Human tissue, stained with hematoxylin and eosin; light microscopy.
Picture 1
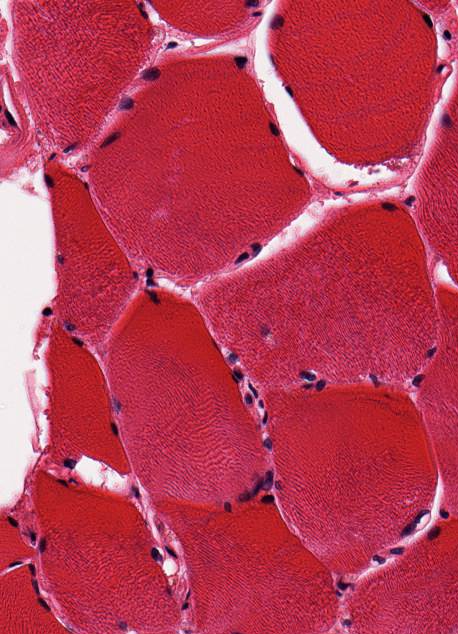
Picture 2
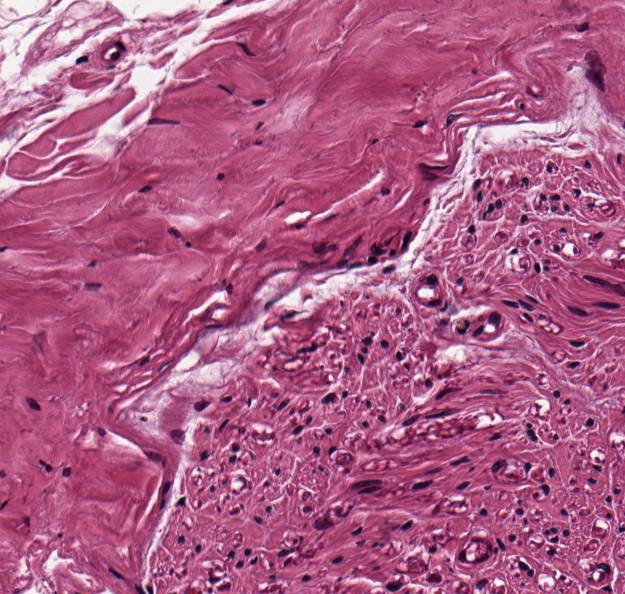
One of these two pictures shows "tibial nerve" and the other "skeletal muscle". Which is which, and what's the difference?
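Picture 1 is skeletal muscle; picture 2 is tibial nerve. Picture 1: closely packed muscle fibres cut across, large polygonal profiles, filling the field.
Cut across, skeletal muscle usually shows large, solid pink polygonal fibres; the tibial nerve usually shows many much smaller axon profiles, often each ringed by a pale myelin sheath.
Nuclei dark, flattened oval, at fibre edges along borders. Cytoplasm strong deep red, finely stippled wavy texture of packed myofibrils. Picture 2: diagonal boundary, upper right to lower left; dense fibrous tissue above-left, more cellular compartment below-right. Above-left: thick, wavy, deeply eosinophilic collagen bundles with sparse, dark, elongated nuclei. Nuclei more numerous below-right.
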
